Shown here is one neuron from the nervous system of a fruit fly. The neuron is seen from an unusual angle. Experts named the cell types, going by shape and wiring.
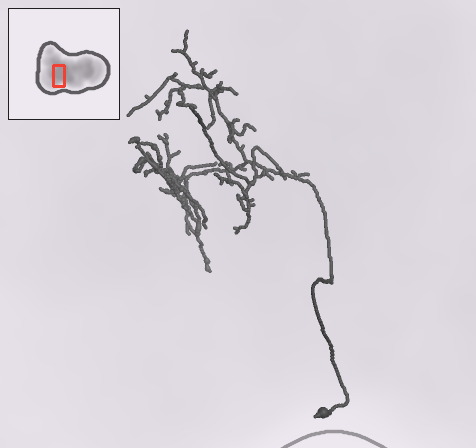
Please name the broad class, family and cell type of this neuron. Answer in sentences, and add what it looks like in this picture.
It is a nerve-cord intrinsic neuron. Its family is hemilineage 02A. Its cell type is IN02A055. The picture shows dozens of branch ends. As drawn here it is taller than it is wide.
